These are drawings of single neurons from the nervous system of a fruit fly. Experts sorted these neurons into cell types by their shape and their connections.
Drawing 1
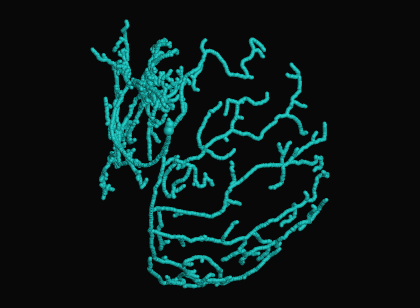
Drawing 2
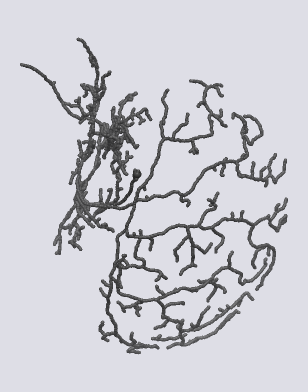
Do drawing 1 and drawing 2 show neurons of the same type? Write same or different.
same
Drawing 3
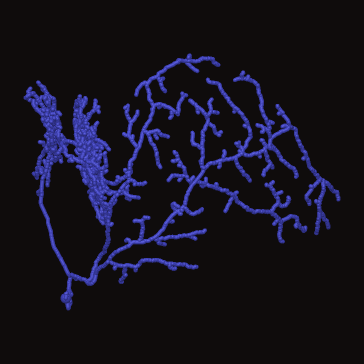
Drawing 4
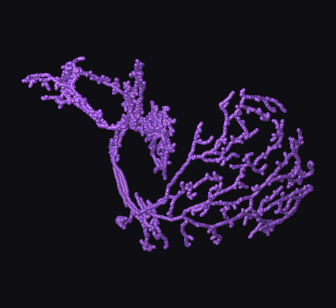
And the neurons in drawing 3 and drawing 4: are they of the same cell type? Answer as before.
different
